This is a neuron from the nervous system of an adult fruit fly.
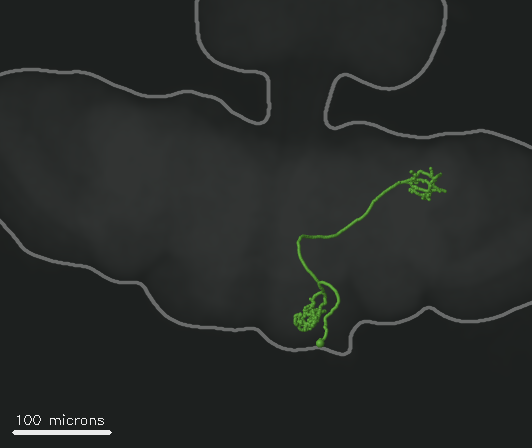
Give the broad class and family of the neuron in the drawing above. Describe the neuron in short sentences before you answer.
The cell body is at the bottom of the picture. From top to bottom in the picture it spans about 190 microns. It is a central-brain intrinsic neuron. Its family is hemilineage ALv1.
